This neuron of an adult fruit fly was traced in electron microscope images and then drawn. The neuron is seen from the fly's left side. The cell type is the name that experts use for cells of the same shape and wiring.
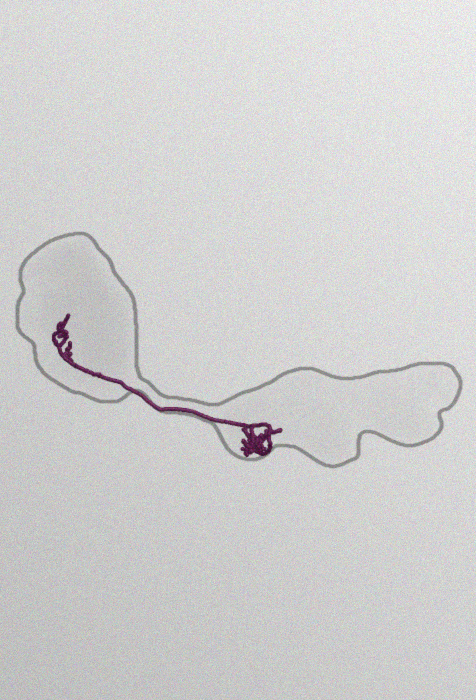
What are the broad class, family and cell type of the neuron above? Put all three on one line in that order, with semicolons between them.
ascending neuron; hemilineage 01B; AN01B014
